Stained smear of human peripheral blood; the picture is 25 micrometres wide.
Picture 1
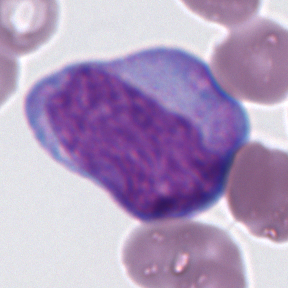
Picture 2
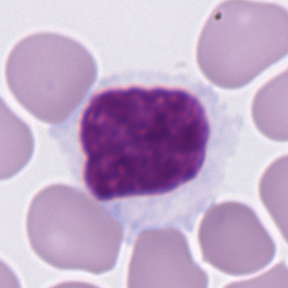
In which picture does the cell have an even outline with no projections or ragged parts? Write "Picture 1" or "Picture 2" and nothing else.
Picture 1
